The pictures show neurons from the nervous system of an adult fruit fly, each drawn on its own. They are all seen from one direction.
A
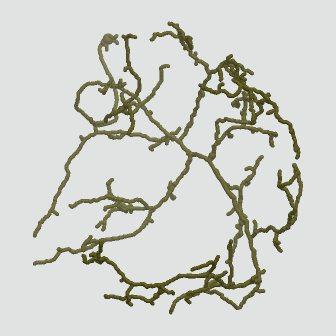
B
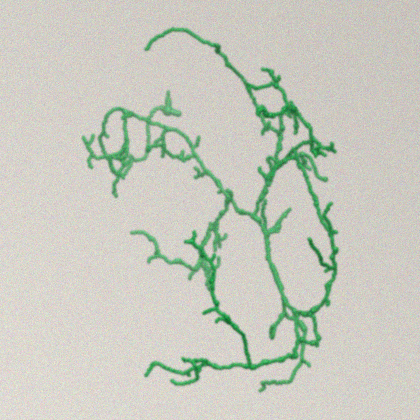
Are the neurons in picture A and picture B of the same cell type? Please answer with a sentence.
They are of the same cell type.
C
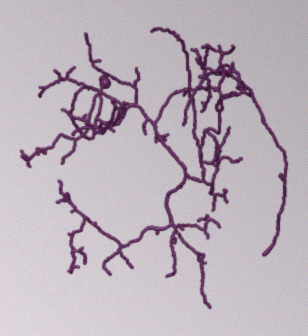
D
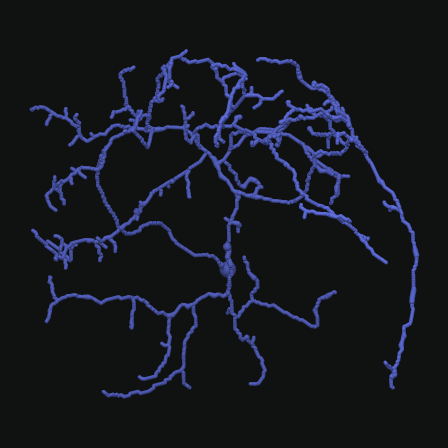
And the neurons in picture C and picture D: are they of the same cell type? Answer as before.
They are of the same cell type.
